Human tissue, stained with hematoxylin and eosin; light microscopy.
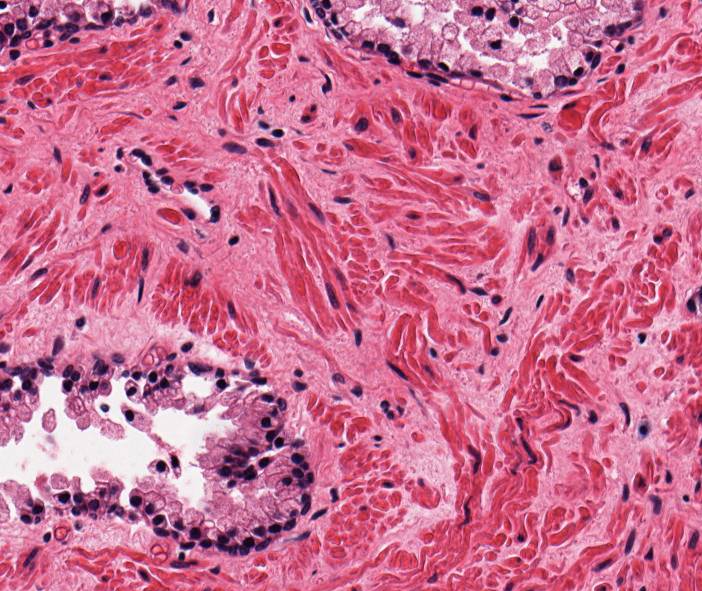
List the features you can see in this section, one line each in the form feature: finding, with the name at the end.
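Glands: two, at lower left and cut partly along top edge
Stroma: fills the rest
Smooth muscle bundles: many directions, some cut lengthwise, others across
Epithelium: pale, finely vacuolated cytoplasm; dark round nuclei
Lower-left gland edge: dark nuclei crowded where it meets stroma
Name: prostate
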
